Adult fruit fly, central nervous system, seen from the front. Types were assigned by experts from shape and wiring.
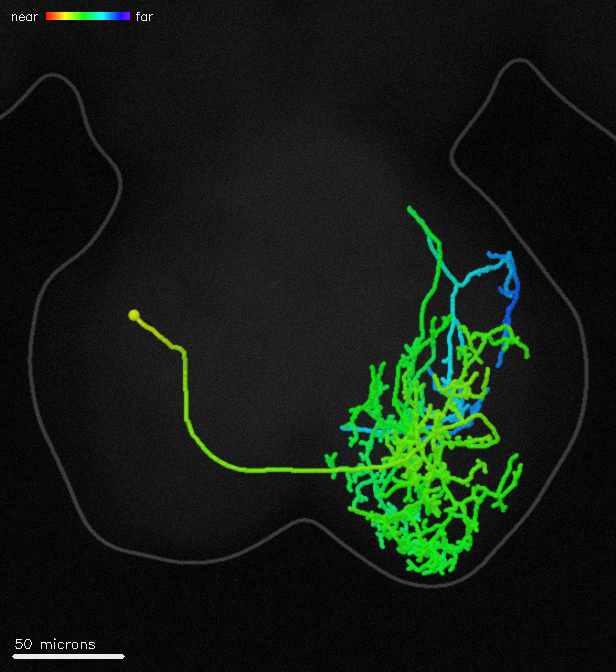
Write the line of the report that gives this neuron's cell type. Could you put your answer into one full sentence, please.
This neuron counts as a member of the cell type IN01A005.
